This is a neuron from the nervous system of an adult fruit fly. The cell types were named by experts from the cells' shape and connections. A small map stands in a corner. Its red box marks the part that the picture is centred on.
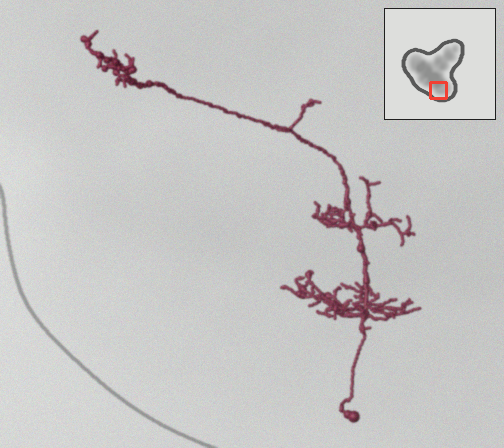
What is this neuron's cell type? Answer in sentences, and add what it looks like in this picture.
Its cell type is TmY13. It is an optic-lobe intrinsic neuron. Dozens of branch ends can be seen. In this view it is about as wide as it is tall.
